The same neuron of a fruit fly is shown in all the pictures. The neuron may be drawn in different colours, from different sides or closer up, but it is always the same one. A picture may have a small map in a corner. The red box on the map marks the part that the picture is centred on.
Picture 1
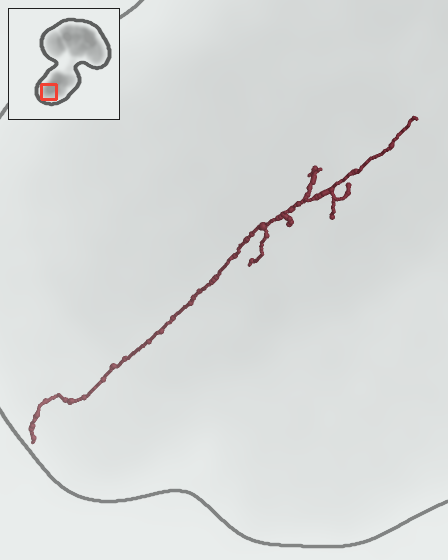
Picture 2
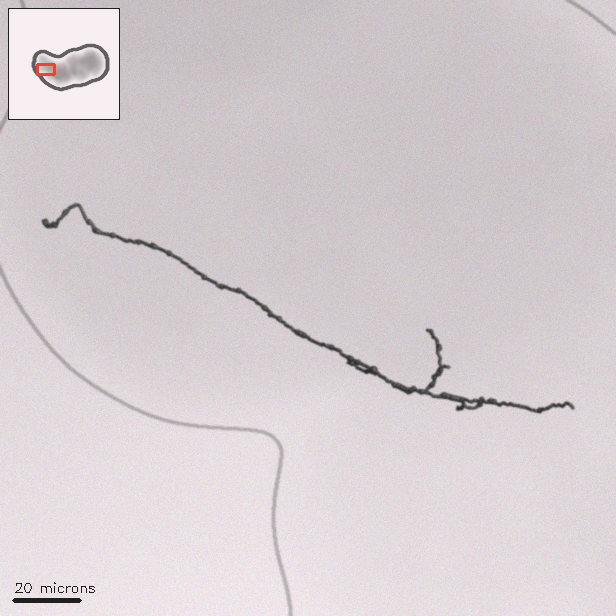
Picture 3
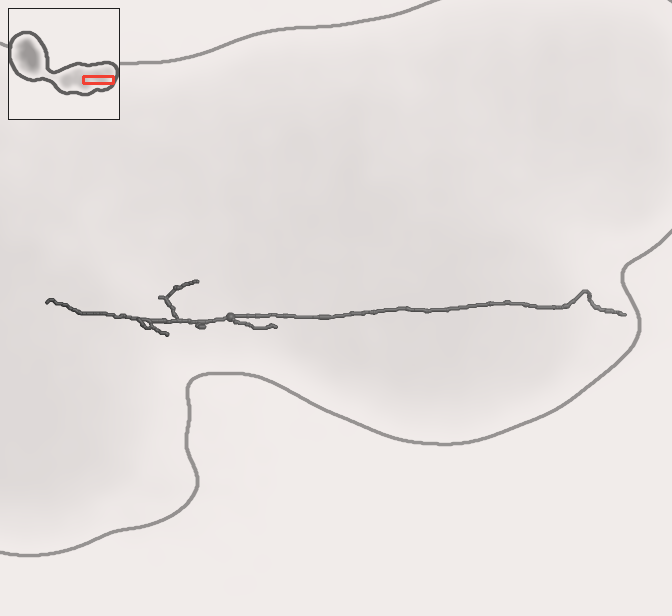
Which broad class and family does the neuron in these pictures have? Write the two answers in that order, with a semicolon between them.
sensory neuron entering the nerve cord; class mechanosensory proprioceptive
